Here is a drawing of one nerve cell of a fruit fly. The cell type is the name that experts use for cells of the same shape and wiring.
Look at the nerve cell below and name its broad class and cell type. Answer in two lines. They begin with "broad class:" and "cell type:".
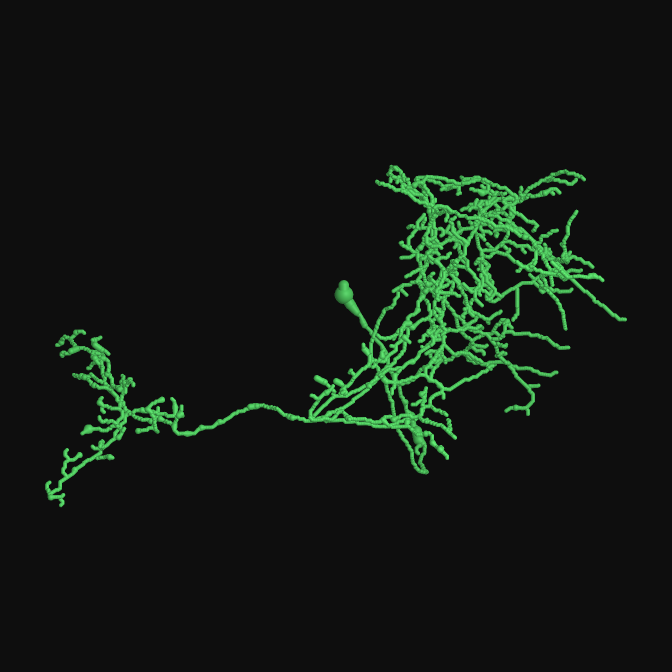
broad class: central-brain intrinsic neuron
cell type: SMP374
